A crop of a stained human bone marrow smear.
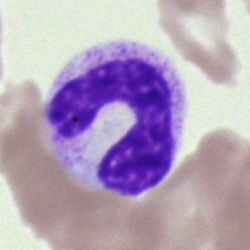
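Band neutrophil from a stained human bone marrow smear, the cell in the middle. The nucleus is a thick, unsegmented band curved into a horseshoe shape, with the open side of the curve facing the lower left. The cytoplasm is pale lilac, and fine purple granules are scattered through it.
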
